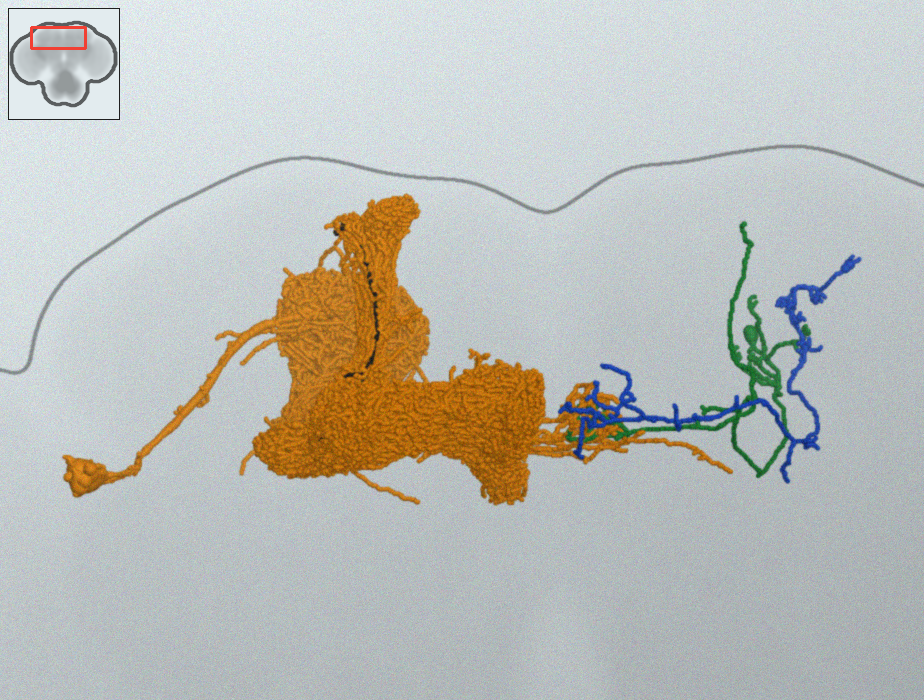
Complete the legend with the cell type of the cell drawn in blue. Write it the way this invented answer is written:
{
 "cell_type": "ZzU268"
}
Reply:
{
 "cell_type": "KCg-m"
}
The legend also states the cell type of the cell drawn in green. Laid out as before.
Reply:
{
 "cell_type": "KCa'b'-ap2"
}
